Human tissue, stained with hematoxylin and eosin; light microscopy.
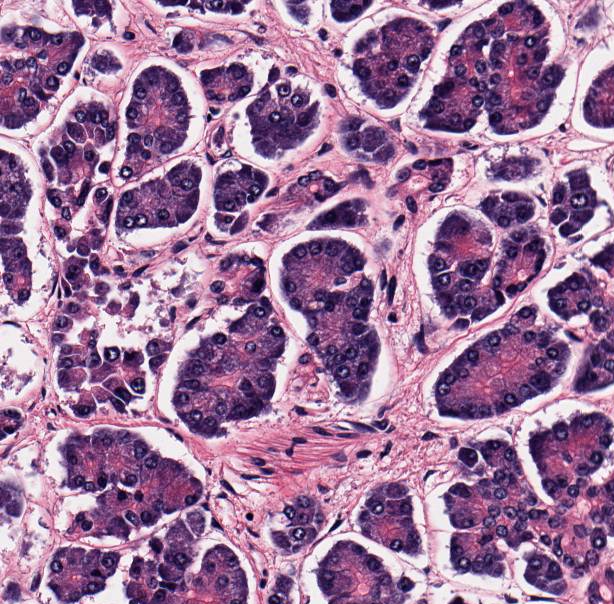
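Pancreas. The epithelial cells contain abundant granular purple cytoplasm. In many nests the nuclei lie toward the outer edge, while pinker cytoplasm collects toward the centre. Between the nests, the stroma is pale pink loose fibrous tissue with fine wavy fibres. Fat cells are absent throughout the field.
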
